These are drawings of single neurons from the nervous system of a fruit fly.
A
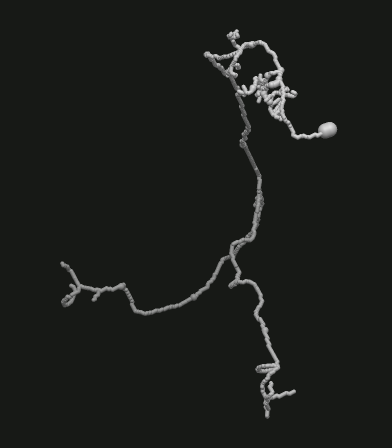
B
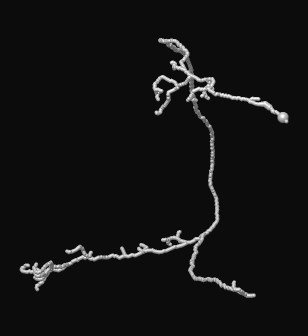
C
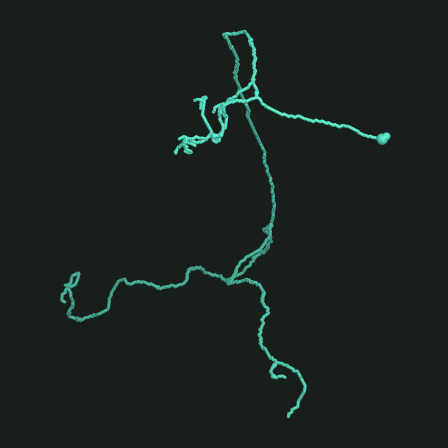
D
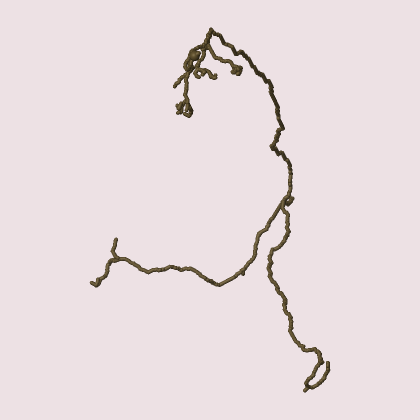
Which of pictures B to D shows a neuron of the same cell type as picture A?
C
